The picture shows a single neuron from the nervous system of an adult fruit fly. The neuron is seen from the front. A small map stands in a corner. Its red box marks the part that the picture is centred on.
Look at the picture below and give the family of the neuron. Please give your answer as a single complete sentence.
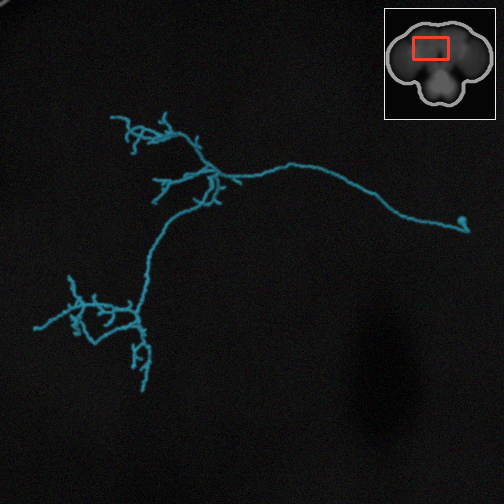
For family, the neuron is given as hemilineage DM6_posterior.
